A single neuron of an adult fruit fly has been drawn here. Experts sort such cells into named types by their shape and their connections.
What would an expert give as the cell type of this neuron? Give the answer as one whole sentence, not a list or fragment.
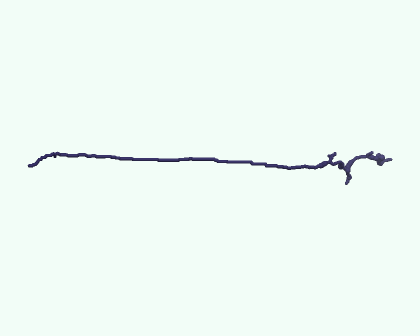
Among cell types, the one for this neuron is SNta42.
